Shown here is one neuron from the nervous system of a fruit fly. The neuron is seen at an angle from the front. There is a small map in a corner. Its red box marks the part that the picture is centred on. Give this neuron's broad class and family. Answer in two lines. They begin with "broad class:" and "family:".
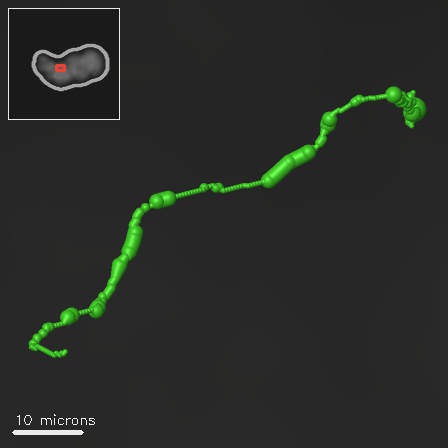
broad class: photoreceptor or other optic-lobe sensory neuron
family: class visual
